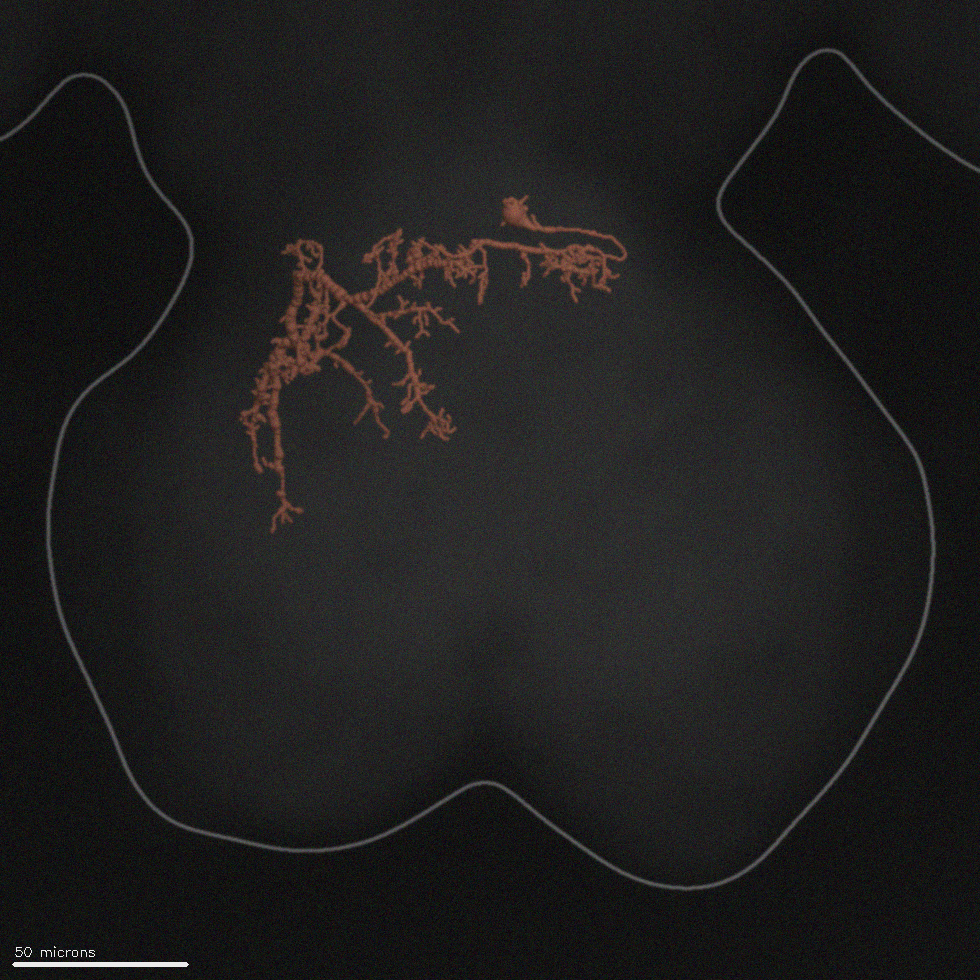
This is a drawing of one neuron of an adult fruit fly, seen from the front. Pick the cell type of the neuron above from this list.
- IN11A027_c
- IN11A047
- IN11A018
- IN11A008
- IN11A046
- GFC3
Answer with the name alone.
IN11A046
